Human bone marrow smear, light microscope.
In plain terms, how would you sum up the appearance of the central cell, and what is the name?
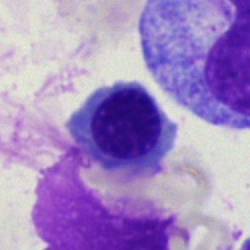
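See how dense and dark purple the chromatin is. Search the nucleus for a nucleolus; no distinct one is visible. The cytoplasm shows no visible granules. Notice that the cytoplasmic rim is wider on the left than on the right. So this is an erythroblast.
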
